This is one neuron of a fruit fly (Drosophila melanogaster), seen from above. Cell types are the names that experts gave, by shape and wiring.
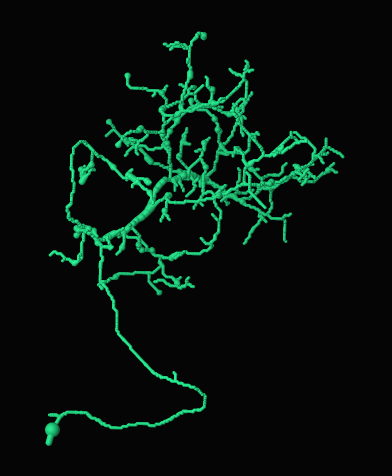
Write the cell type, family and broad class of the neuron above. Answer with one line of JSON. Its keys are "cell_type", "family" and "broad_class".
{"cell_type": "IN03A062_a", "family": "hemilineage 03A", "broad_class": "nerve-cord intrinsic neuron"}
